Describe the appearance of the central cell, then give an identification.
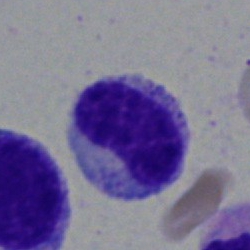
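Taking nucleus, chromatin and cytoplasm in turn: the nucleus fills most of the cell and is pushed off-centre toward the upper right. The chromatin is dark purple and coarsely clumped. The cytoplasm forms a pale blue-grey crescent along the lower left. It is a metamyelocyte.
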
